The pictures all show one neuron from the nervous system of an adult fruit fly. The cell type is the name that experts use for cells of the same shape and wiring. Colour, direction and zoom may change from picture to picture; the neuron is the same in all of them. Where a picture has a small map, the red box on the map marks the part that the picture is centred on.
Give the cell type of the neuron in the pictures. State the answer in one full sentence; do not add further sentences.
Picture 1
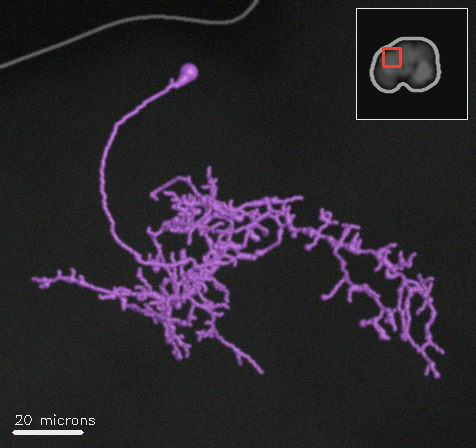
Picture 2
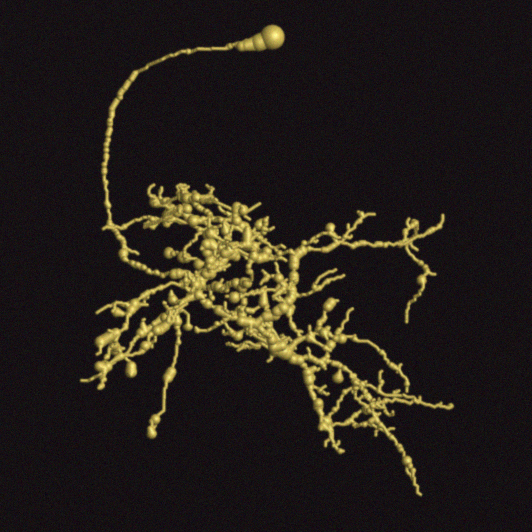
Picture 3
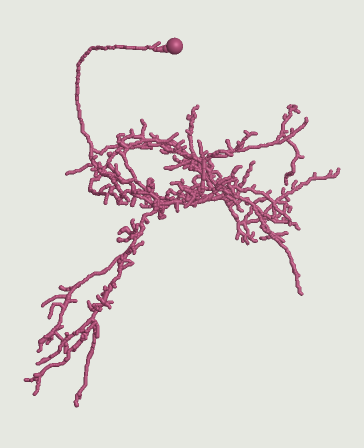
The neuron belongs to cell type SMP441.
